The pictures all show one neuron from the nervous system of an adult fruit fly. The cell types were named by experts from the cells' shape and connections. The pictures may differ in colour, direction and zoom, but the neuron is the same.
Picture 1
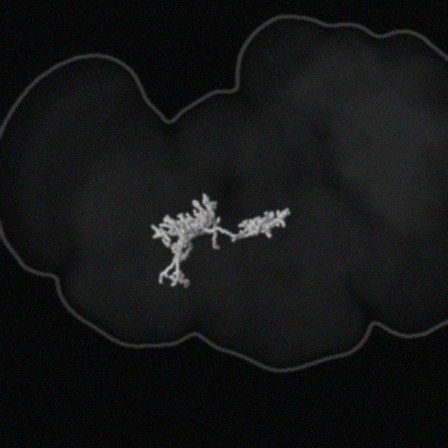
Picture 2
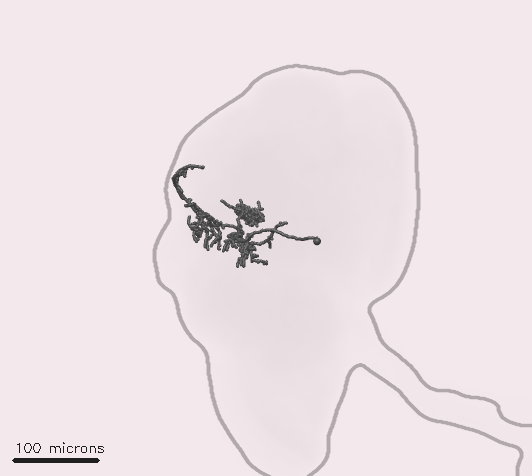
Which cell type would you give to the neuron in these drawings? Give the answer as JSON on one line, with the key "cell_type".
{"cell_type": "LAL162"}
